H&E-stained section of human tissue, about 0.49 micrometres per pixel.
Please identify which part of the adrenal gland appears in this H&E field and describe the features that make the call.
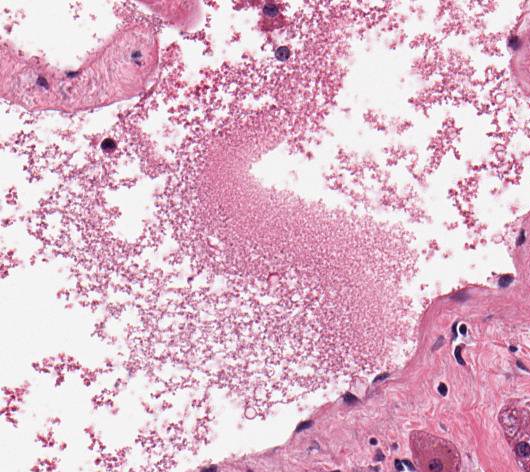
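Blood in a vessel or clot is what this field holds. Scattered among the red cells I find only a few cells with small dark round nuclei.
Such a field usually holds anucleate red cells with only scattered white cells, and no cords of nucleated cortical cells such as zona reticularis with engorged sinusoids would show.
Nor do I see any gland. Two pieces of pink fibrous tissue sit in the corners: a dense band with scattered dark nuclei in the bottom right corner, and a curved strip crossing the top left corner.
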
